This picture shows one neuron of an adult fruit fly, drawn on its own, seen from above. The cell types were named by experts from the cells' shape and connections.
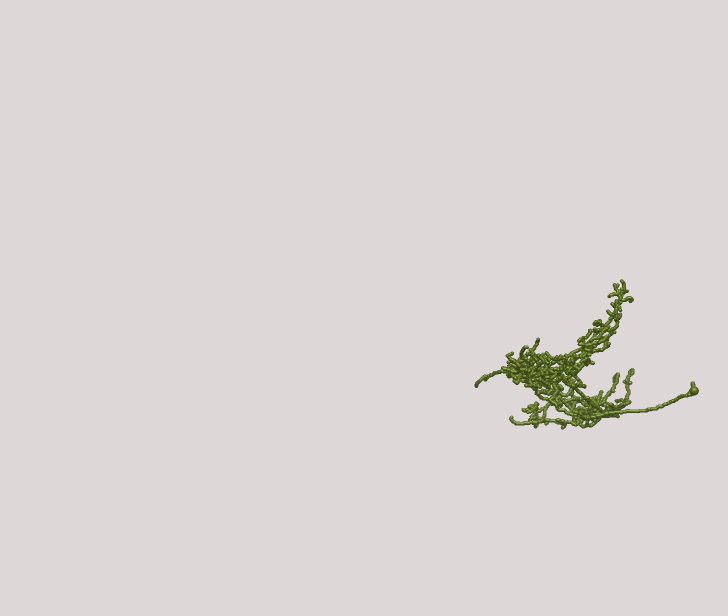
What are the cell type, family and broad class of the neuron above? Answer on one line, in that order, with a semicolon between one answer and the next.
SLP360_a; hemilineage SLPpl2; central-brain intrinsic neuron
